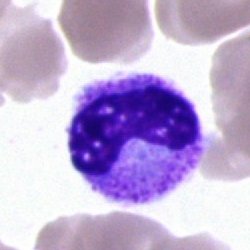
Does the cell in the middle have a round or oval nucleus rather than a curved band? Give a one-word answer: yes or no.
No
